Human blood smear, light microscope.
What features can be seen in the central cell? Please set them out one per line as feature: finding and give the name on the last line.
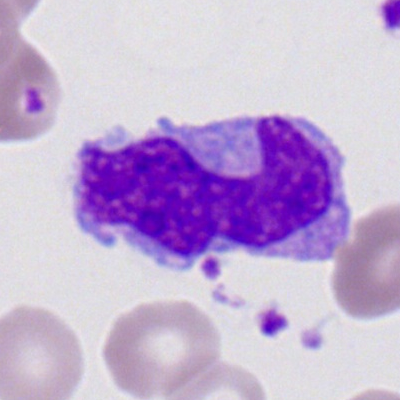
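Outline: irregular, with small bumps and frayed bits along the edge
Shape: longer from left to right than from top to bottom
Chromatin: mottled, small paler spots scattered through the dark purple
Cytoplasm: pale greyish blue
Name: monocyte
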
